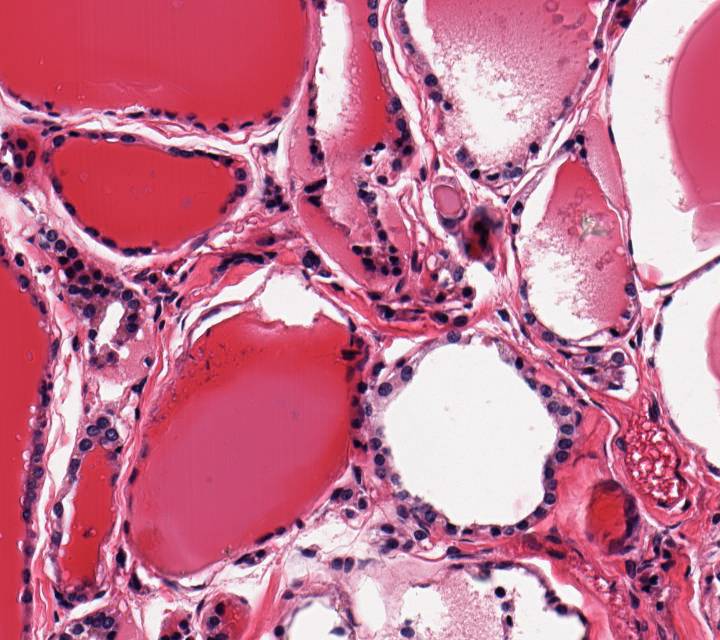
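Thyroid, haematoxylin and eosin. Closely packed rounded follicles of widely varying size fill the field, separated by thin strands of stroma. Most follicles on the left half contain dense, homogeneous pink colloid. A single layer of low cuboidal to flattened epithelial cells lines each follicle. Near the right edge, in the lower half, a small vessel is packed with red blood cells.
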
